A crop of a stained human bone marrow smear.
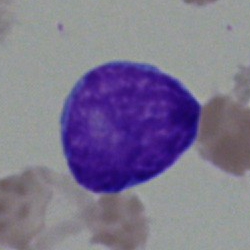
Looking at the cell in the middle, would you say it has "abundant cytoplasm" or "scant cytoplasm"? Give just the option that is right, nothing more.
Scant cytoplasm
